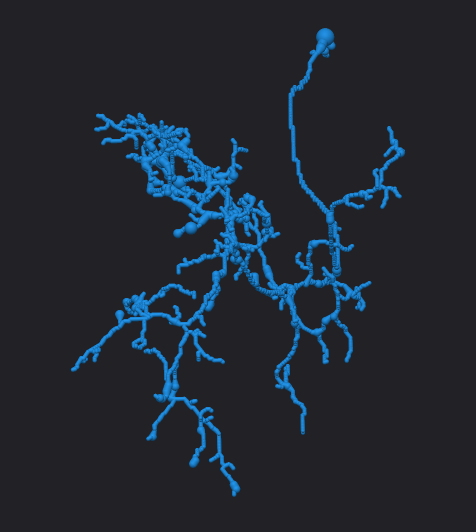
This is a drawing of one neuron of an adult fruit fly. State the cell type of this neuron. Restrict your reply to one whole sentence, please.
This neuron belongs to the cell type IN06B053.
